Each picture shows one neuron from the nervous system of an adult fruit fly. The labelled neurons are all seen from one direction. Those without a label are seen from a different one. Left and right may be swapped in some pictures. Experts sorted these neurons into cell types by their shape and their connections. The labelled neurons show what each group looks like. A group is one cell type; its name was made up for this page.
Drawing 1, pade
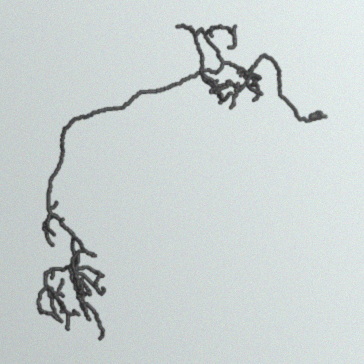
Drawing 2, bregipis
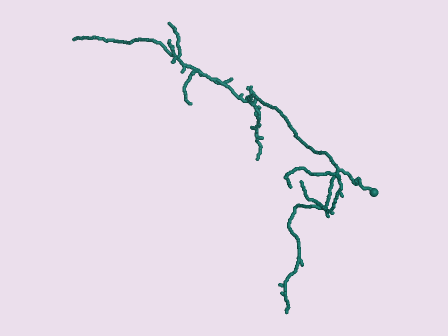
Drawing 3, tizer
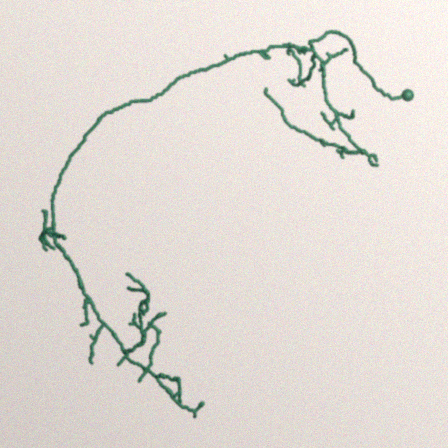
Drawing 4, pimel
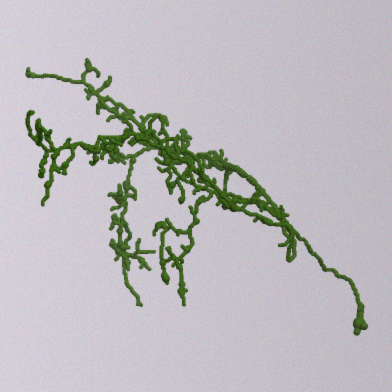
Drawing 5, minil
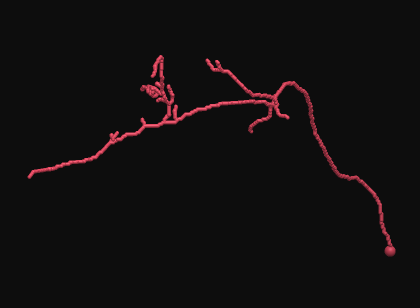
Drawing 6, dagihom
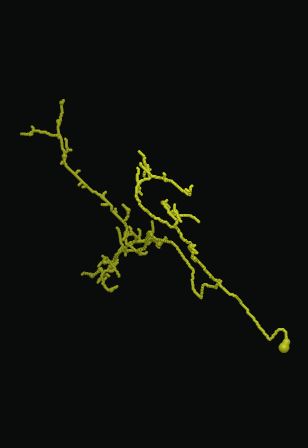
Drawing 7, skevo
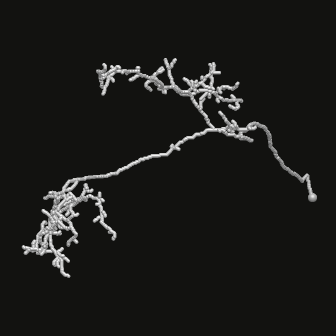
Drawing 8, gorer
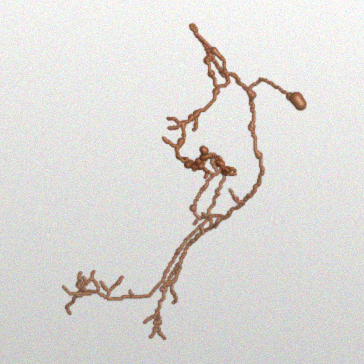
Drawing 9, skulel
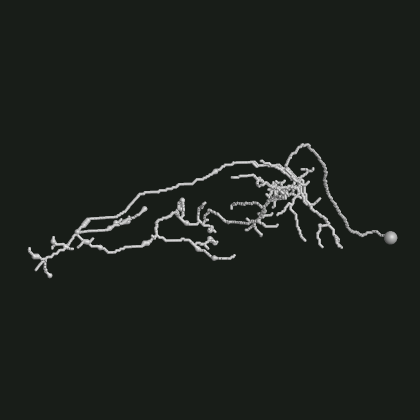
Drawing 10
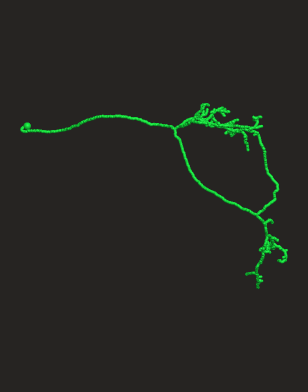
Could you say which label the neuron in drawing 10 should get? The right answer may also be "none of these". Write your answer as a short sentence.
It belongs to pade.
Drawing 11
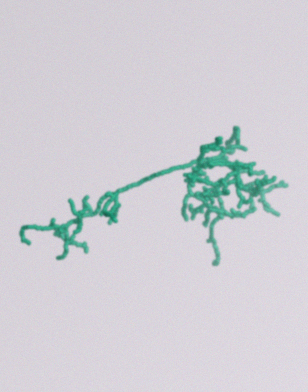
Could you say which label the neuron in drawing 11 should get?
It belongs to none of these.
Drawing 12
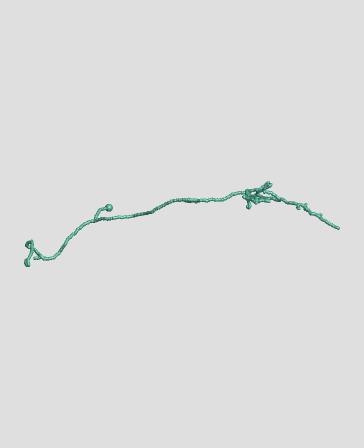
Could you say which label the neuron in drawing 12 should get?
It belongs to bregipis.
